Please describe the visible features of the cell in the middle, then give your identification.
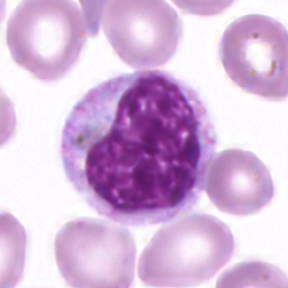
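The cell has a round, smooth outline. Its nucleus is kidney-shaped, and the indentation faces the upper left. No nucleolus can be made out within it. Fine, dust-like granules of a pinkish-purple colour are scattered through the cytoplasm. The cell is a metamyelocyte.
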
